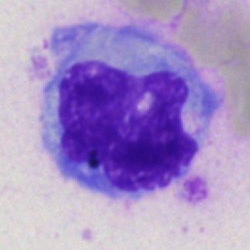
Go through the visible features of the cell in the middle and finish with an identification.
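Nucleus irregular and lobulated, several notches along its edge. Cytoplasmic rim widest above the nucleus. Small pale spot in the upper right of the nucleus. Tiny black dot at its lower left edge. Cell type: monocyte.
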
